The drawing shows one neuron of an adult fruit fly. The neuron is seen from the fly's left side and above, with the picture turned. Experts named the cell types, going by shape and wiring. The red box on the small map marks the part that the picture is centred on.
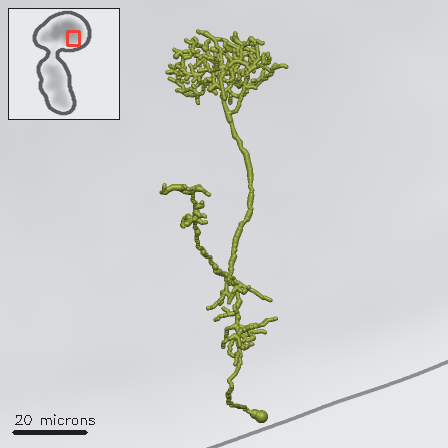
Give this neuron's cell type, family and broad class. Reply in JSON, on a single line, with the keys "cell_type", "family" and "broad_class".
{"cell_type": "Y3", "family": "Y", "broad_class": "optic-lobe intrinsic neuron"}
